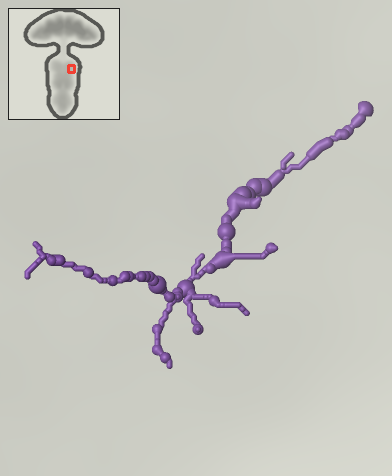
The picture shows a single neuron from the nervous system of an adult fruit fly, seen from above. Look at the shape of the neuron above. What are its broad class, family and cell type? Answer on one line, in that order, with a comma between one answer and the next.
sensory neuron entering the nerve cord, class mechanosensory tactile, SNta30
